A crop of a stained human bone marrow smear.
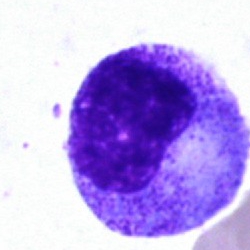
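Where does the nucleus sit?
Off-centre, toward the upper left, with chromatin staining dark purple.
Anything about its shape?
A shallow indentation on its right side.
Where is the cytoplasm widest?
On the lower right of the cell.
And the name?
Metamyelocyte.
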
